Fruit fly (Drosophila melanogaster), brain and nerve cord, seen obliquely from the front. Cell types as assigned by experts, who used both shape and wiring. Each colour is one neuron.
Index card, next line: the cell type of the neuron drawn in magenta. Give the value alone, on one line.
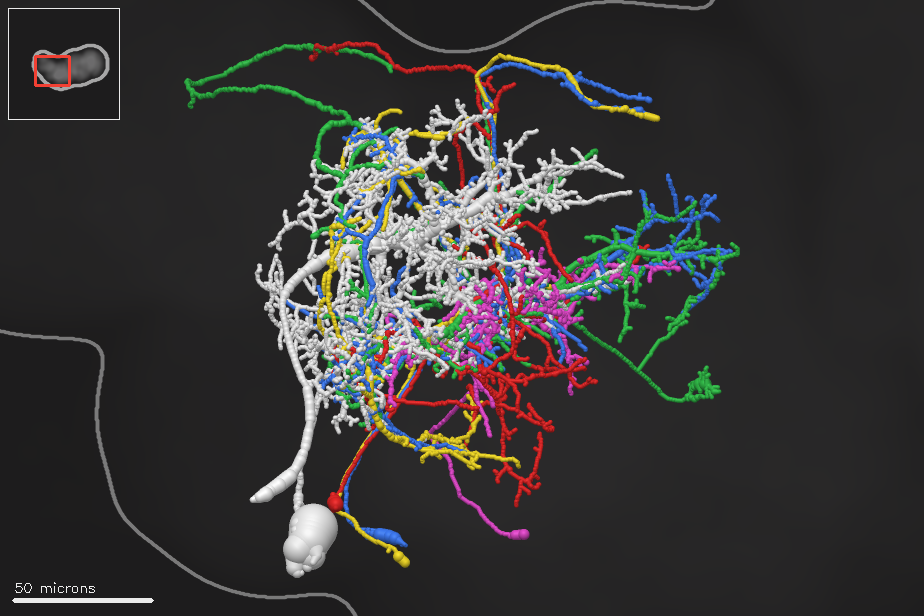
IN00A054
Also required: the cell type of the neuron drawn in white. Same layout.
i2 MN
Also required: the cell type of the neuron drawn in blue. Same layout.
IN08B051_d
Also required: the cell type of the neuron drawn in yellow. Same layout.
IN08B051_e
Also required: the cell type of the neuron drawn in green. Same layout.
IN08B051_a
